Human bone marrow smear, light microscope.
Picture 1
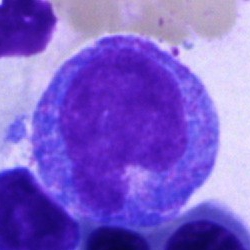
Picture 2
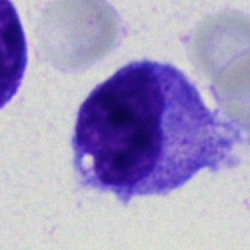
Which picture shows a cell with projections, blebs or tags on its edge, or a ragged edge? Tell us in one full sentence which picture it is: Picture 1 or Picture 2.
The cell whose outline is rough is the one in picture 2.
